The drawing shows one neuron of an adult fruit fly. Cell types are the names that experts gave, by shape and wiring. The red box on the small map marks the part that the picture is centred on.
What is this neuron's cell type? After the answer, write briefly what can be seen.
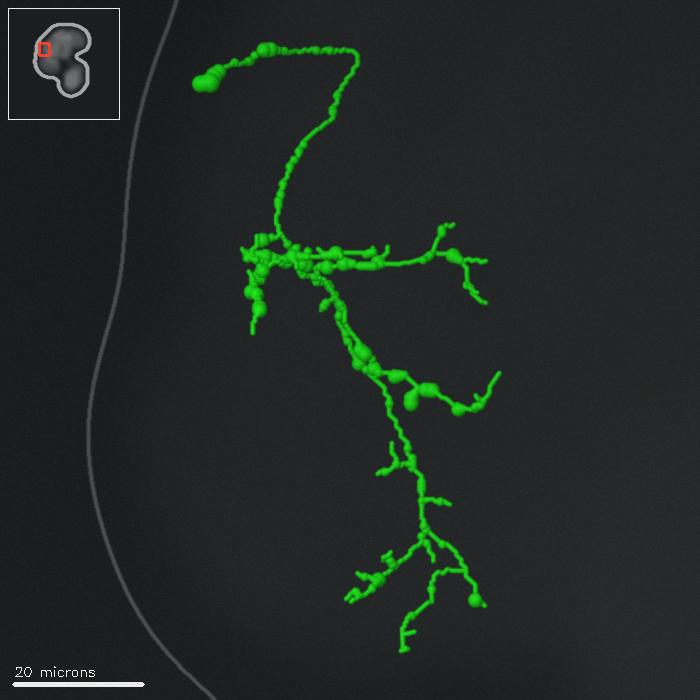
The cell type is CB1286. This is a central-brain intrinsic neuron. From top to bottom in the picture it spans about 95 microns. Dozens of branch ends can be seen.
